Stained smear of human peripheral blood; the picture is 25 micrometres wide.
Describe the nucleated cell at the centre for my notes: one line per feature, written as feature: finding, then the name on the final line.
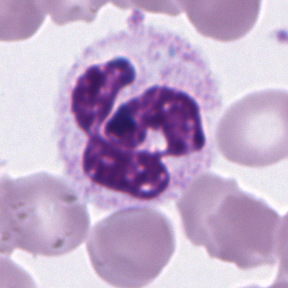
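Outline: roughly round.
Chromatin: dark purple, coarsely clumped.
Cytoplasm: pale pinkish-lilac.
Granules: fine, lilac-pink, scattered through the cytoplasm.
Cell: segmented neutrophil.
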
